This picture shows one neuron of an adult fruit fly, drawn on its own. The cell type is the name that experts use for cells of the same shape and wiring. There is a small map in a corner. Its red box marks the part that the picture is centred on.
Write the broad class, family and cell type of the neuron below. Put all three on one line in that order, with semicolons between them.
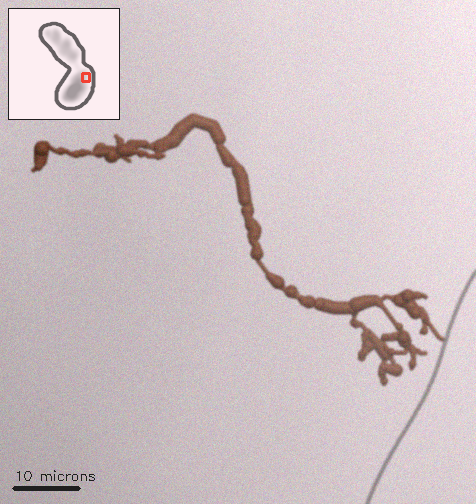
optic-lobe intrinsic neuron; L; L4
